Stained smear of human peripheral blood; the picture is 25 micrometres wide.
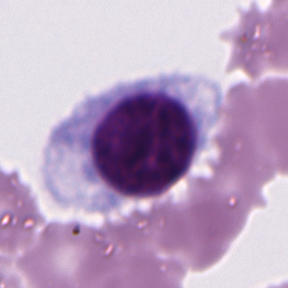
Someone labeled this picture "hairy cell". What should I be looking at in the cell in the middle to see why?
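Fits hairy cell: the cytoplasmic margin is frayed into fine, ragged projections.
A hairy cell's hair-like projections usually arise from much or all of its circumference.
Other findings: nucleus round, about 9 micrometres across, set off-centre toward the right side of the cell. Widest band of cytoplasm lies to the left of the nucleus. Chromatin dark purple and dense, with a coarse, streaky texture.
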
